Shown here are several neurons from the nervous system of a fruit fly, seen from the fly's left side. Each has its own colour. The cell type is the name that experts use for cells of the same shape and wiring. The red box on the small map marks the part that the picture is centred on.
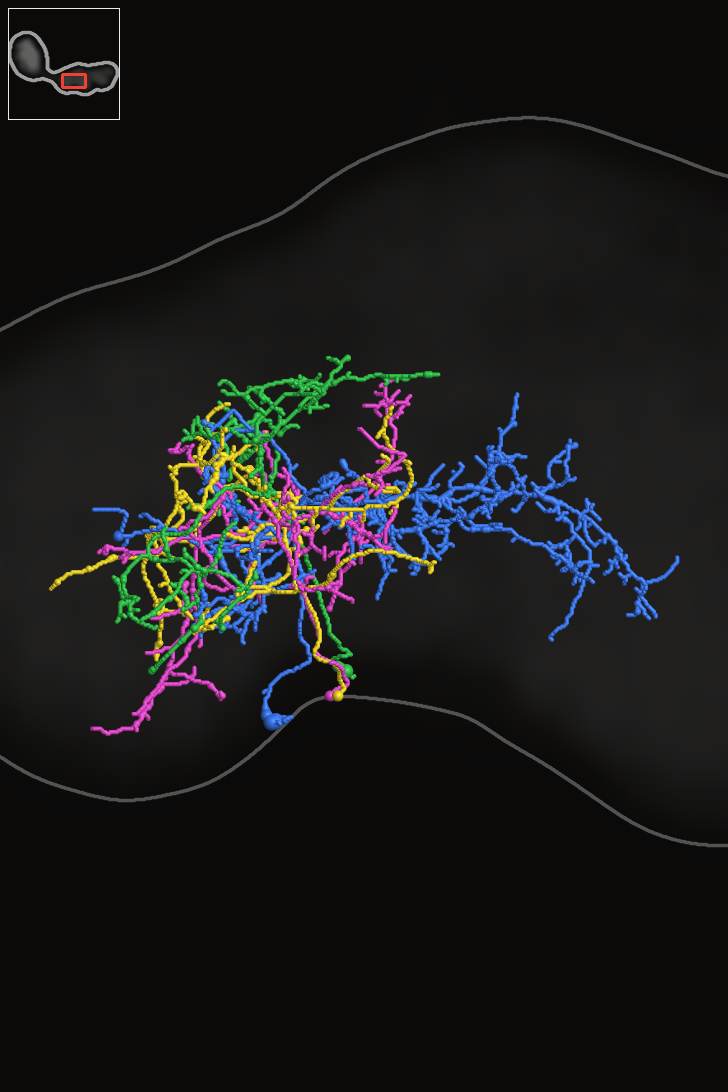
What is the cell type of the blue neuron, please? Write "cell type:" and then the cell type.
cell type: IN00A030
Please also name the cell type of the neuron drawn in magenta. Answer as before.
cell type: IN12B069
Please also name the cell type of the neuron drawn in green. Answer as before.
cell type: IN12B086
